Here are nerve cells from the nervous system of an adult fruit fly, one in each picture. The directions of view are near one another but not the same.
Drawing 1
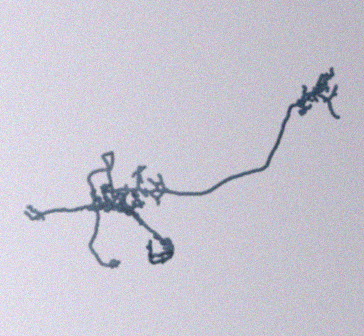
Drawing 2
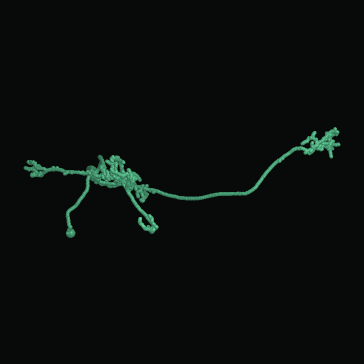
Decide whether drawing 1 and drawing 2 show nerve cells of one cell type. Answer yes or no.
yes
